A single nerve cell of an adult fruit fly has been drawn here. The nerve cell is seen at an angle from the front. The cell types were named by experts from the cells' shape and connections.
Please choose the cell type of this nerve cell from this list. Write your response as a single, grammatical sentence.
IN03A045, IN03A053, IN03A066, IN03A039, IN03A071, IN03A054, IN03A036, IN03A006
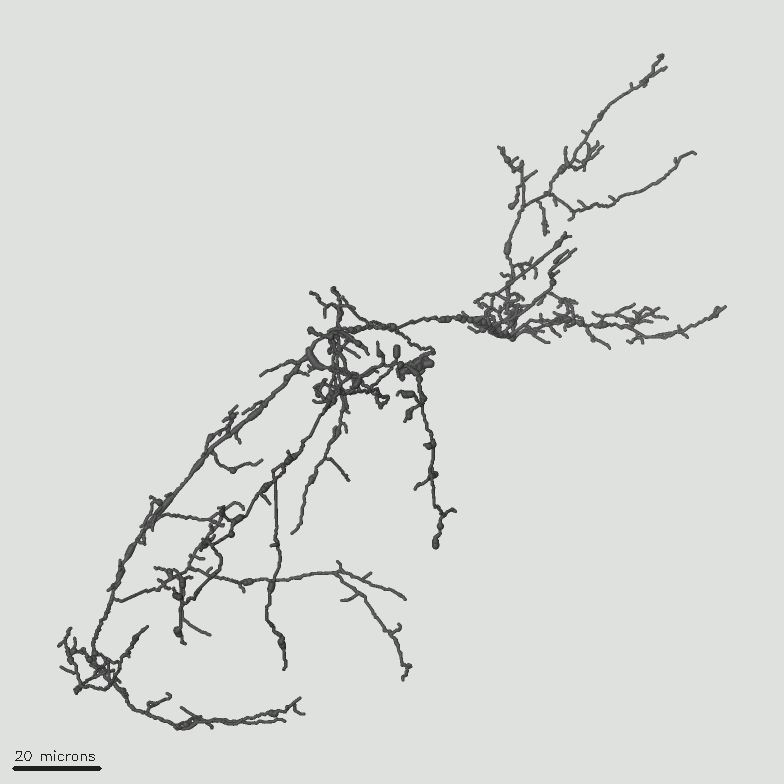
The cell type carried by this nerve cell is IN03A054.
